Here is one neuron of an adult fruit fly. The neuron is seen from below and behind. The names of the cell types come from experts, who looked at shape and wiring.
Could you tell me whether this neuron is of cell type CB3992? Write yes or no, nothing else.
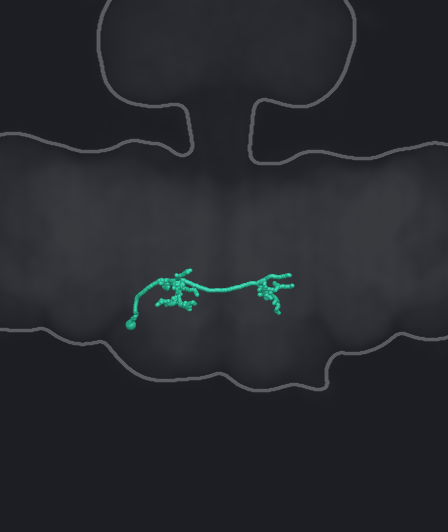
yes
